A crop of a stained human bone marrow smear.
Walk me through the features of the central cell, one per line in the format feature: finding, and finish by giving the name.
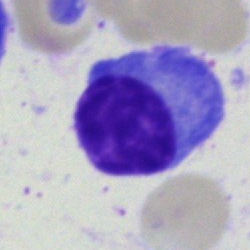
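Chromatin: dense and dark purple, coarse clumps split by lighter streaks
Nucleolus: none you can make out
Cytoplasm: a paler zone just right of the nucleus
Granules: none visible
Name: plasma cell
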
